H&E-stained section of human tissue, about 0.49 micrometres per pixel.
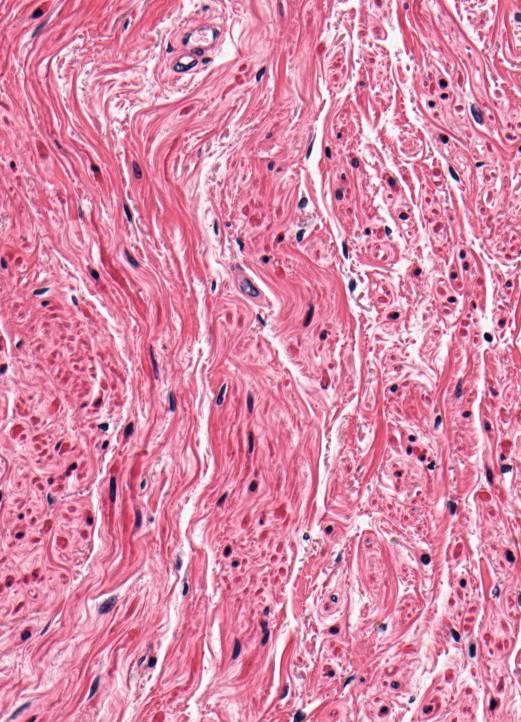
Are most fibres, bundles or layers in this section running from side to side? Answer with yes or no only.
No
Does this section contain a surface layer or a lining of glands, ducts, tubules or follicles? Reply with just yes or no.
No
